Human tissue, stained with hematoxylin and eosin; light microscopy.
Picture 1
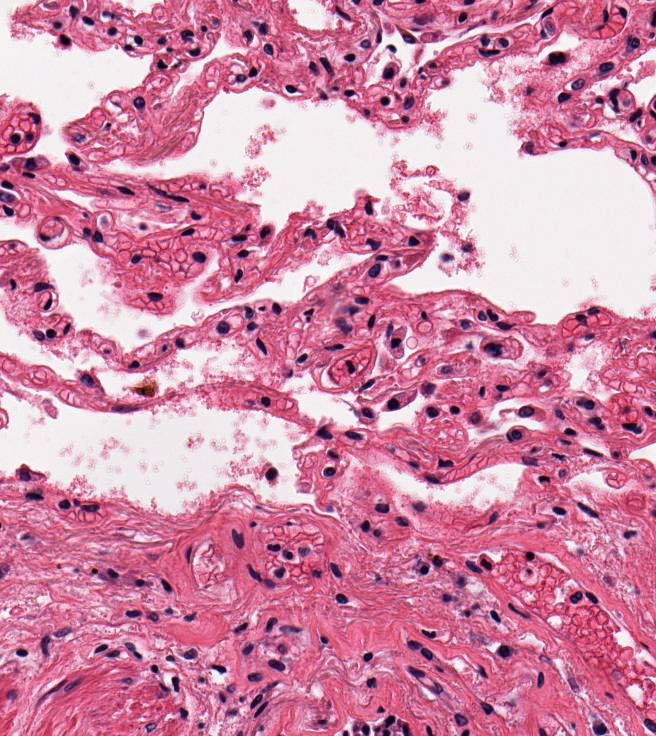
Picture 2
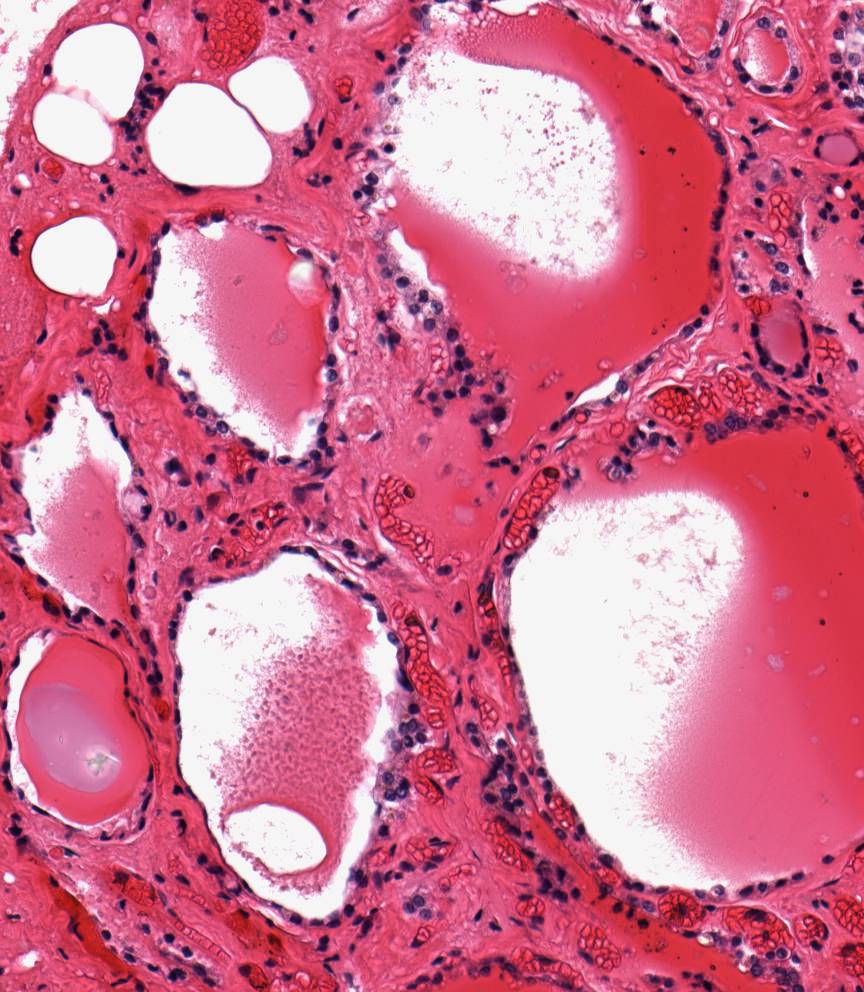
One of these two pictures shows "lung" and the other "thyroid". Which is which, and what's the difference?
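Take your time here: picture 1 is lung, picture 2 is thyroid. In the lung, thin branching septa separate large empty spaces over the upper two-thirds; the septa hold capillaries packed with red blood cells and are lined by flattened cells with dark, elongated nuclei.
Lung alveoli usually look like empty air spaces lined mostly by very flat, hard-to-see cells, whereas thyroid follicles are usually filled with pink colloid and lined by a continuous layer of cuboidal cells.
The thyroid shows closed rounded follicles of widely varying size, the largest on the right, each lined by one layer of flattened to low cuboidal cells with small dark nuclei.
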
